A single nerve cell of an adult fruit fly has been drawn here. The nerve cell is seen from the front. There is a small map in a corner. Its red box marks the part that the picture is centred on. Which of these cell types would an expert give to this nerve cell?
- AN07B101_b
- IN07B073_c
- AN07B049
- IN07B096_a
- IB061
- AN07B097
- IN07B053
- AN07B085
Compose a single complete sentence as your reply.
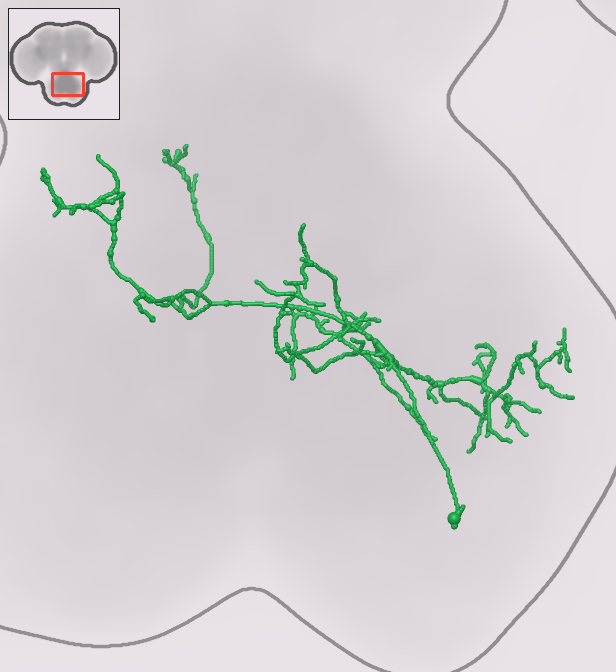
Under the cell type IN07B073_c falls this nerve cell.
